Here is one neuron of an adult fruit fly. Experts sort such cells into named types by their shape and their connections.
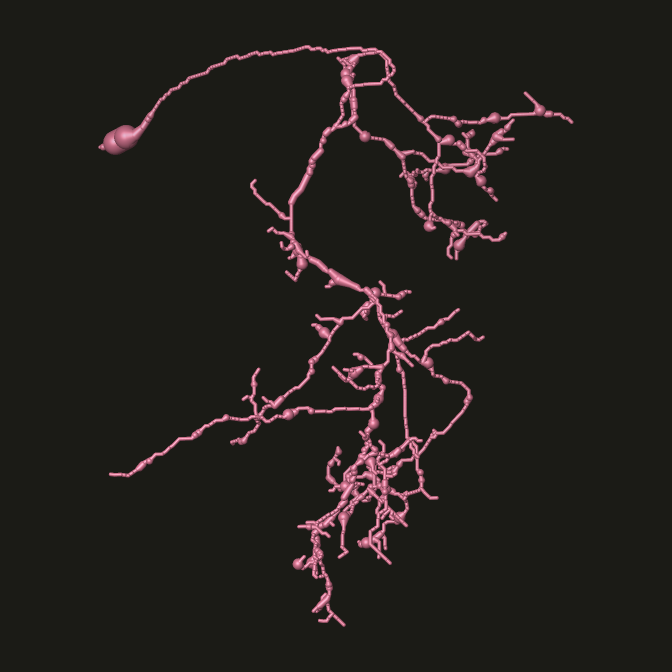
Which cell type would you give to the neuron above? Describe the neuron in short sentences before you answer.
The cell body can be seen at the upper left of the picture. The picture shows dozens of branch ends. Its broad class is central-brain intrinsic neuron. The cell type is SLP312.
